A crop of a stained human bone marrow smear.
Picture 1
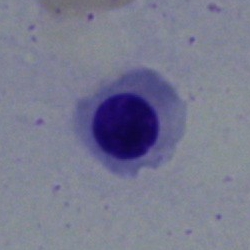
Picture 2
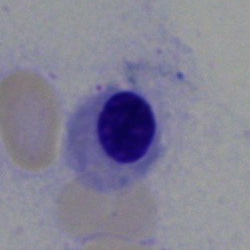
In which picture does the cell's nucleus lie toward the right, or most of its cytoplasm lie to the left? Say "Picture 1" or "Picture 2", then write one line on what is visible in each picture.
Picture 2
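Picture 1: The rim of cytoplasm is wider on the right side of the nucleus than on the left.
Picture 2: The nucleus sits off-centre, towards the upper right of the cell.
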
